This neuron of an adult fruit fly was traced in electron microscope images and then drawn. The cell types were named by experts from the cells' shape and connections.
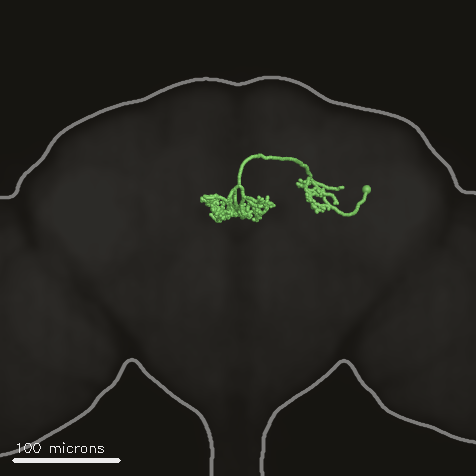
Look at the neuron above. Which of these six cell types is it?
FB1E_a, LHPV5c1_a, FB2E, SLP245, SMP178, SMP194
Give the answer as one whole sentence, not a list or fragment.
This neuron is given the cell type FB2E.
